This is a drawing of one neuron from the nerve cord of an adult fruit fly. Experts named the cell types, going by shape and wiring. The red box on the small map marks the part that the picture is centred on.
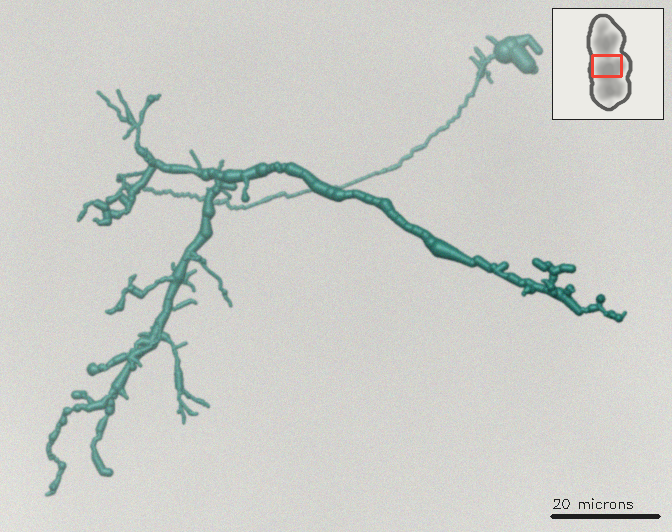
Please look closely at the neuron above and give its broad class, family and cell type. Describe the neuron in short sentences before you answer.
From left to right in the picture it spans about 110 microns. Dozens of branch ends can be seen. This is a nerve-cord intrinsic neuron. The family is hemilineage 06A. Its cell type is IN06A022.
